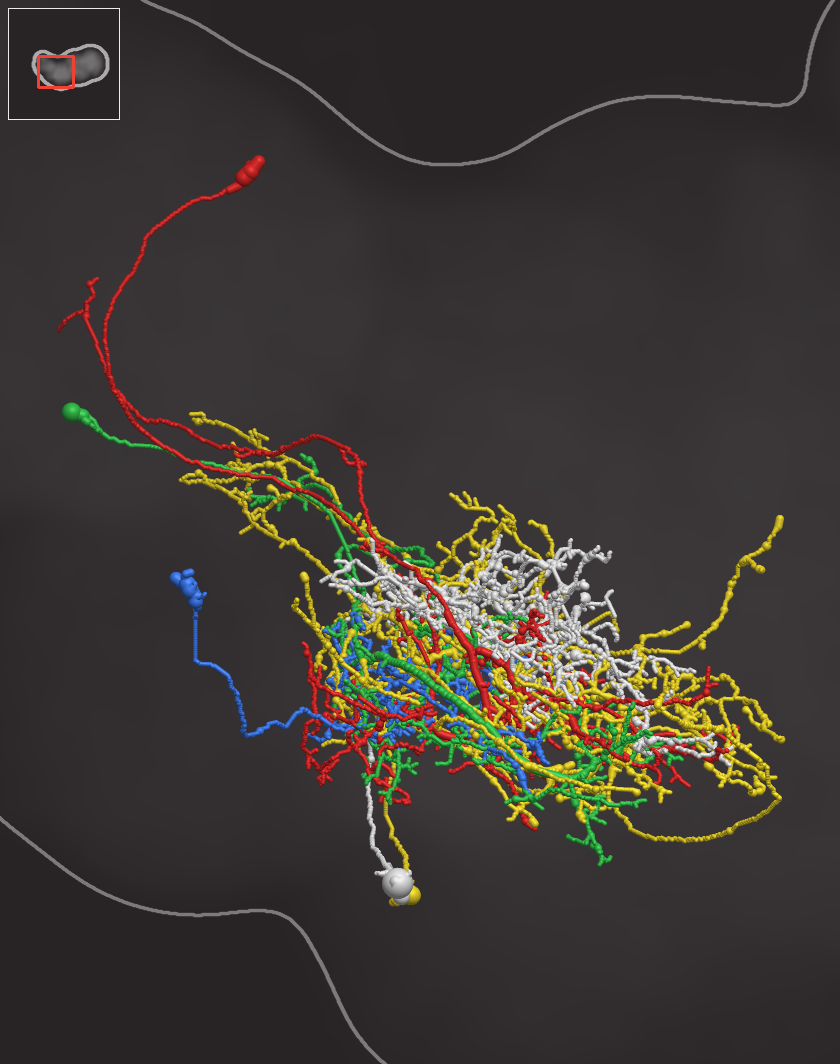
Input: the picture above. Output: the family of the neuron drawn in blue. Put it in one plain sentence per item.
The family is hemilineage 09A.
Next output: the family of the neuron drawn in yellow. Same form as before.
The family is hemilineage 00A.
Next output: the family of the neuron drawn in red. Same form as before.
The family is hemilineage 11A.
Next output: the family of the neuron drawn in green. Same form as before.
The family is hemilineage 23B.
